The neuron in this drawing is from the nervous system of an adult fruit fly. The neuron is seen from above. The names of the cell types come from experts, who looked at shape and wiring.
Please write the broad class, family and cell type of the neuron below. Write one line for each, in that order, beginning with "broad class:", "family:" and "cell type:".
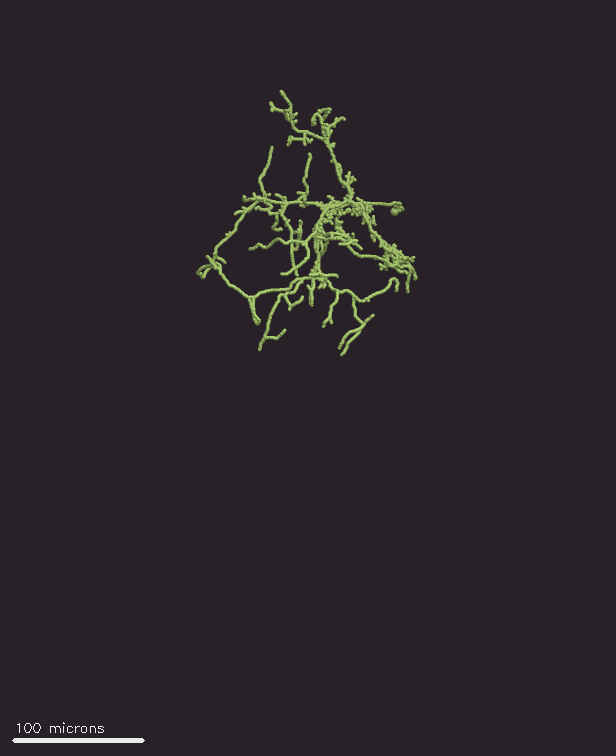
broad class: nerve-cord intrinsic neuron
family: hemilineage 12A
cell type: TN1a_g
